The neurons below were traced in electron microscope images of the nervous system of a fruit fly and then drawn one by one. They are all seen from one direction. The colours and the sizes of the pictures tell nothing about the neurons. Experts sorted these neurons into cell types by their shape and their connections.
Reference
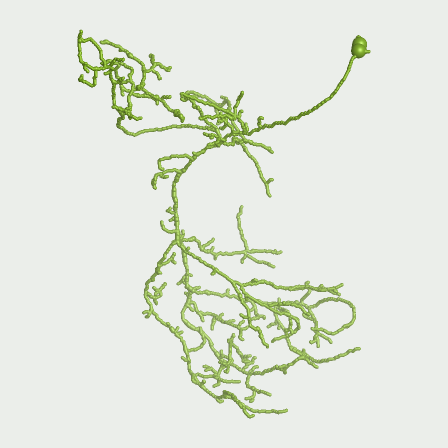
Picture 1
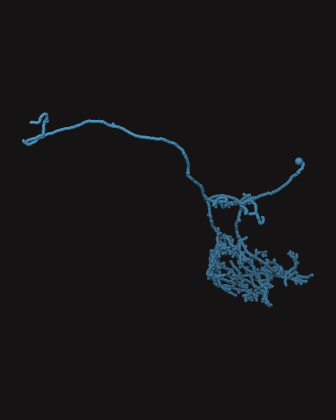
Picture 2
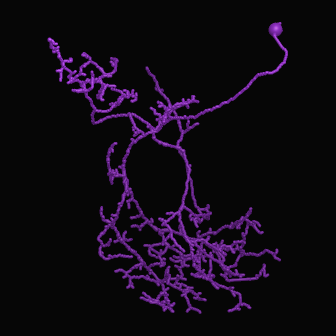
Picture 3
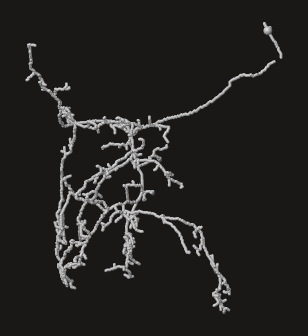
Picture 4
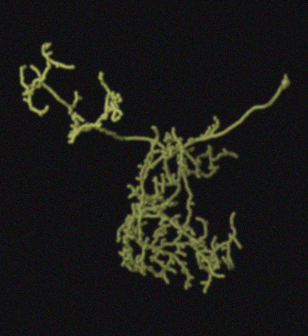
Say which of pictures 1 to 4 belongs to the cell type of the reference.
2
